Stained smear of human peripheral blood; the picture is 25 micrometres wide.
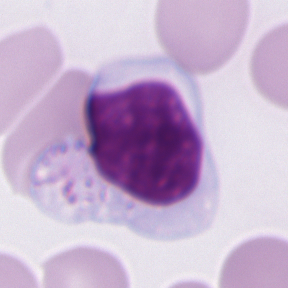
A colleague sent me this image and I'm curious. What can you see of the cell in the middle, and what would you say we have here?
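Nucleus oval in outline; chromatin stained dark purple. Cytoplasm very pale greyish blue, with a few small dark purple dots at the lower left. Cell outline irregular, not round. Cell: large granular lymphocyte.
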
